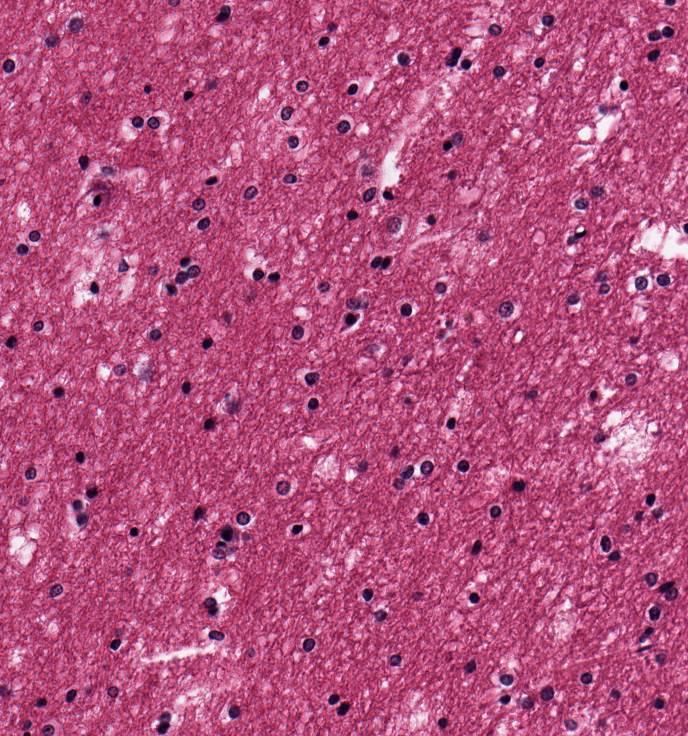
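Cerebral cortex. Uniform pink, finely fibrillary background with no organized units, across which nuclei are spread fairly evenly, singly or in small pairs and clusters. Most nuclei are small, round and darkly stained; many of these are surrounded by a clear halo rather than visible pink cytoplasm.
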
